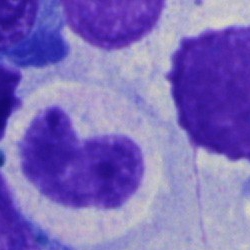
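Band neutrophil in a stained bone marrow smear: look at the cell in the middle, whose outline is round and smooth. Its nucleus is kidney-shaped, and you will find the indentation on the upper side. No nucleoli can be seen in that nucleus. Now follow the cytoplasm, which holds fine, faint granules.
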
